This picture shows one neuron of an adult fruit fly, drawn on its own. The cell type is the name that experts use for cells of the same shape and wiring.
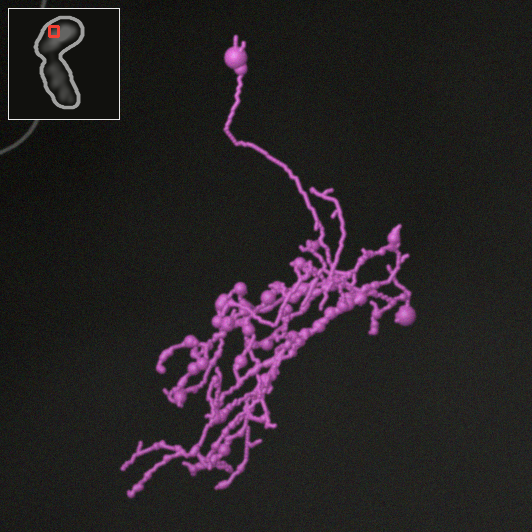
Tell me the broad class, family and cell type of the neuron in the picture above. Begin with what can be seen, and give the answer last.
Its cell body lies at the top of the picture. Dozens of branch ends can be seen. This is a central-brain intrinsic neuron. The family is hemilineage TRdl_b. The cell type is GNG369.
